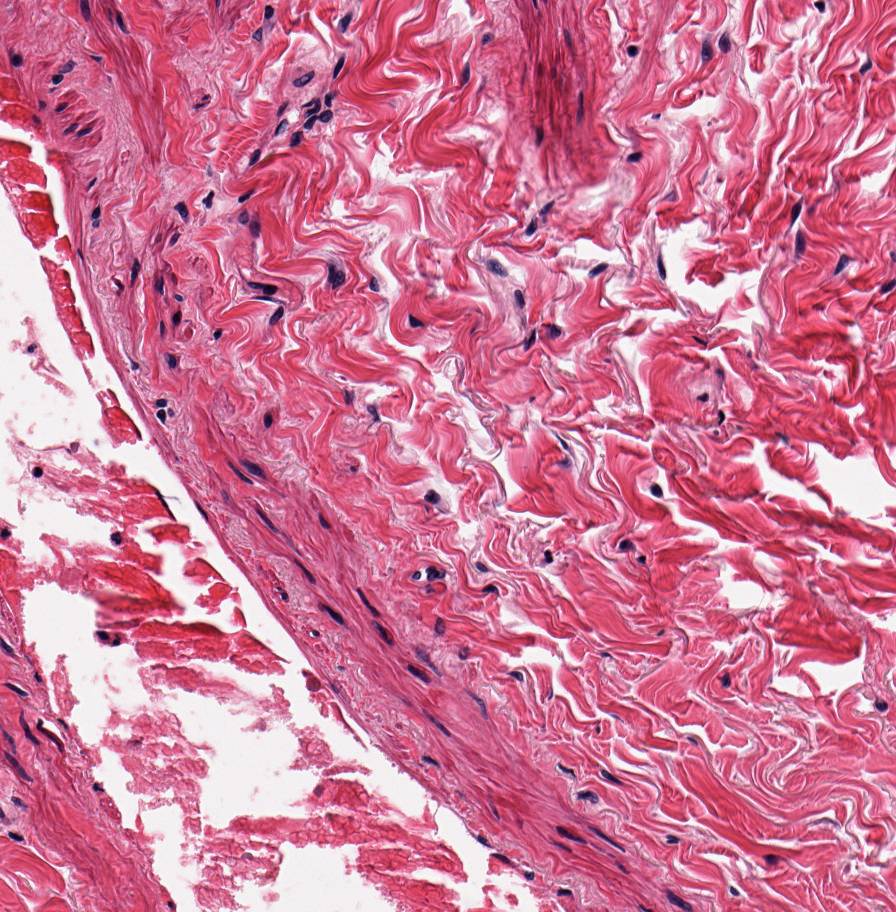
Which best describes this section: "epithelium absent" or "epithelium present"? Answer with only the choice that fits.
Epithelium absent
